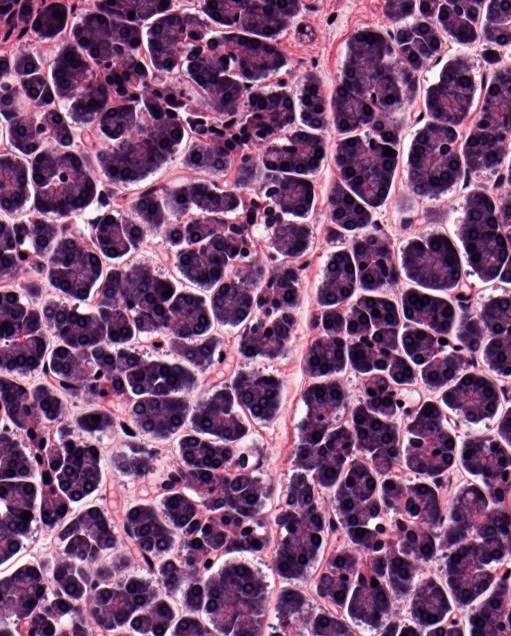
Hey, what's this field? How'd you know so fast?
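What you are looking at is exocrine pancreas. Notice closely packed rounded acini filling the whole field, separated only by thin connective tissue strands.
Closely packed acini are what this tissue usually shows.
Now the nuclei: round, dark, toward the outer, basal edge of each acinus.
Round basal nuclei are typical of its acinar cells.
The lumens are tiny and mostly hard to see, and you will find no adipocytes anywhere in the field.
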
